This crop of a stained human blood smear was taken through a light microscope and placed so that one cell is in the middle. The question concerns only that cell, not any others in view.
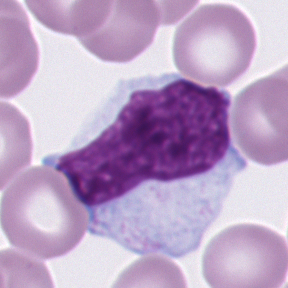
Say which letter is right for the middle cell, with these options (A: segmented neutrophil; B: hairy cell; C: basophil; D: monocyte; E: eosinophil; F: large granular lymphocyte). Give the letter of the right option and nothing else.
D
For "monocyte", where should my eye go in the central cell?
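What I can actually see in this monocyte begins with the nucleus, a single elongated, irregular mass lying diagonally from lower left to upper right. I can't find it divided into separate lobes anywhere. Around it, the cytoplasm is pale grey-blue. Fine pinkish-violet granules are scattered through that cytoplasm, and they're sparse.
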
